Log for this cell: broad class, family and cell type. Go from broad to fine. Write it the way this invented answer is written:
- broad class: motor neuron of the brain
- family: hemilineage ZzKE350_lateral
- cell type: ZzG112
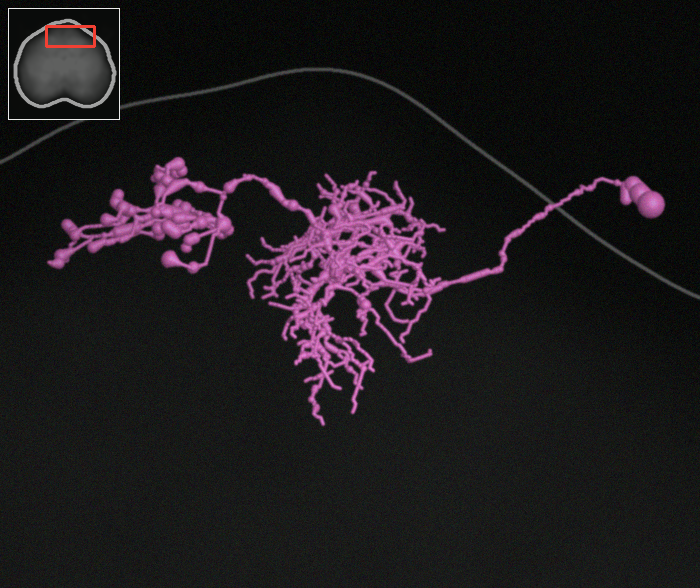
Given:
- broad class: nerve-cord intrinsic neuron
- family: hemilineage 06A
- cell type: IN06A063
